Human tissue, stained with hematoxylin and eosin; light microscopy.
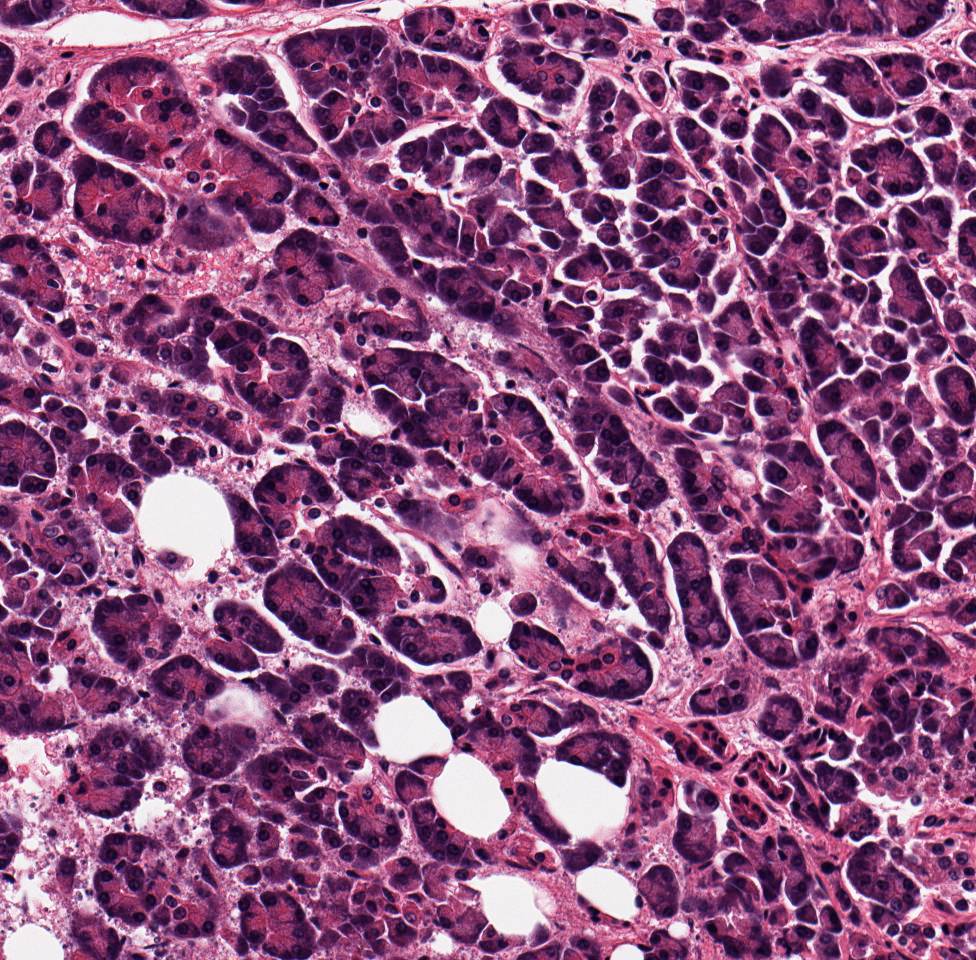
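Pancreas (haematoxylin and eosin). Most cell clusters lack an open central lumen. Round epithelial nuclei sit toward each cluster's outer edge; the cytoplasm is deep purple, with paler pink granular areas toward the cluster centres. Thin pink fibrous bands run obliquely between clusters on the right.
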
